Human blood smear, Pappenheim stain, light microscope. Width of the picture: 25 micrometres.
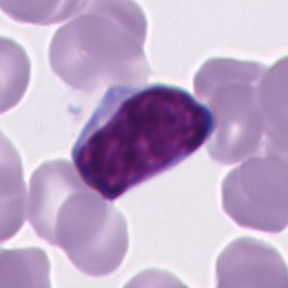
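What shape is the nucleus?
One broad, angular mass with no lobes, its chromatin dark purple and coarsely clumped.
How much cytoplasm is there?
Not much: the nucleus takes up about 80% of a cell about 13 by 10 micrometres, so the pale blue cytoplasm is a thin rim, widest at the upper left.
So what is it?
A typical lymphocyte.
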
